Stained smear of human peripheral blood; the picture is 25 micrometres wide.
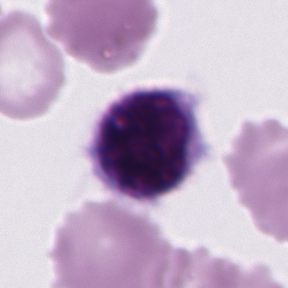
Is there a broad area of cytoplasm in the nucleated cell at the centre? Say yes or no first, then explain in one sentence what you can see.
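No. The cytoplasm forms only a thin pale bluish rim around the nucleus.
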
